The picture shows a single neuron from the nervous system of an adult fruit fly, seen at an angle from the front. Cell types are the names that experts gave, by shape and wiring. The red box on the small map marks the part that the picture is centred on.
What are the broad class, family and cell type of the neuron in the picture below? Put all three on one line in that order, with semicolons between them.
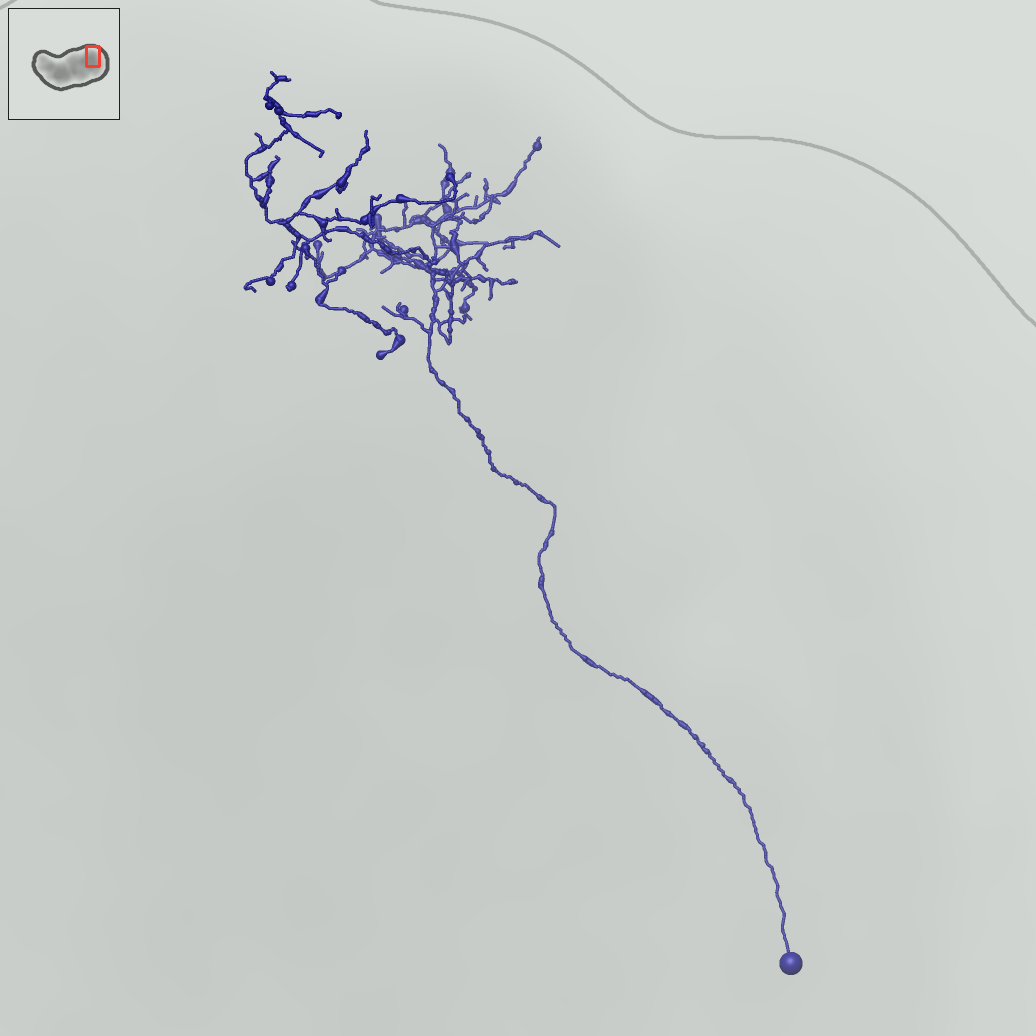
central-brain intrinsic neuron; hemilineage LHa2; CB4193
